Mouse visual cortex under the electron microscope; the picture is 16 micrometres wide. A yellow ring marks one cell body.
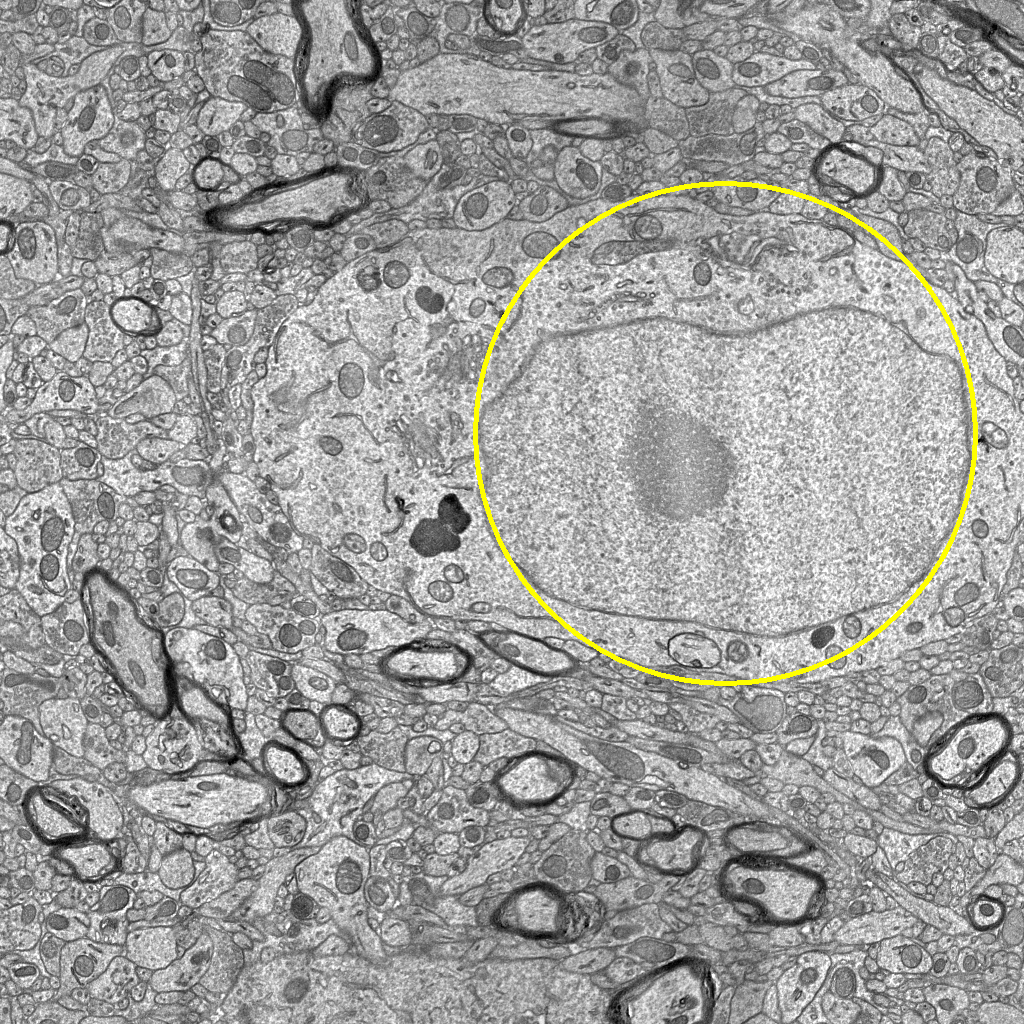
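Excitatory neuron, mouse visual cortex, electron micrograph: the marked cell has an oval nucleus, wider than tall, with a smoothly running envelope lacking deep folds. Chromatin is fine and evenly spread, without dark clumps along the envelope. A single rounded grey patch, darker than the rest of the nucleus, lies left of the nuclear centre.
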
